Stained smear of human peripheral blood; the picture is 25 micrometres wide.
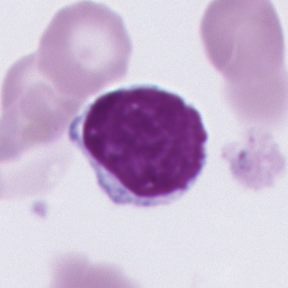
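Typical lymphocyte, roughly round in outline, with a round to oval nucleus that has no indentation. The chromatin's dark purple and densely packed, and you won't find any coarse granules in the cytoplasm.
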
